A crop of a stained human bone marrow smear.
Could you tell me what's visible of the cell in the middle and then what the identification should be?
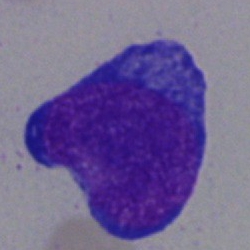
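First, the outline is irregular, with a blunt rounded bulge on the left side. Second, the chromatin is finely stippled and evenly spread, with no coarse clumps. Third, the cytoplasm is deep blue and at its widest toward the upper right. The cell is a proerythroblast.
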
